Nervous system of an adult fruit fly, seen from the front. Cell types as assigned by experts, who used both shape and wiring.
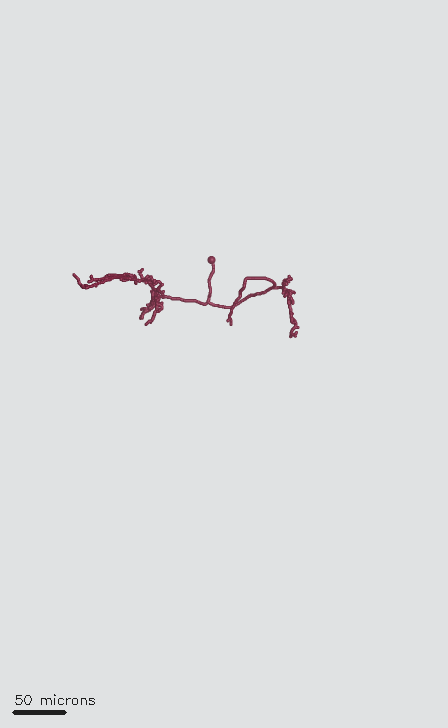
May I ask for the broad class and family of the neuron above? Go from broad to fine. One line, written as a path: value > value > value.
central-brain intrinsic neuron > hemilineage DM1_dorsal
